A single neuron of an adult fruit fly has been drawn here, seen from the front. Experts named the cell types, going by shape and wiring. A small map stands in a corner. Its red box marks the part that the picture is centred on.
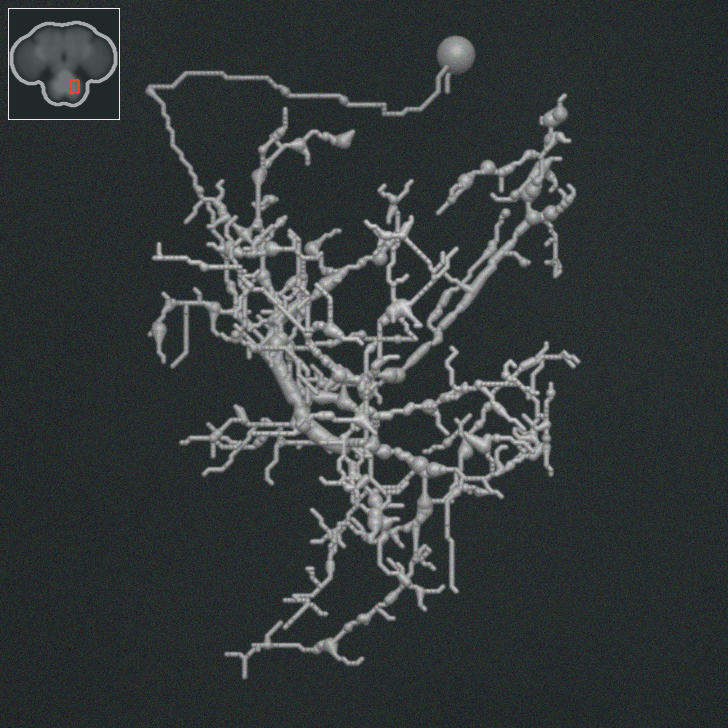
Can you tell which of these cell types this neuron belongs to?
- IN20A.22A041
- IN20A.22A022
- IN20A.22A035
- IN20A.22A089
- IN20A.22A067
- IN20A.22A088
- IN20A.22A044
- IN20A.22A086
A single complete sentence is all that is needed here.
It is IN20A.22A044 that this neuron is, by cell type.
